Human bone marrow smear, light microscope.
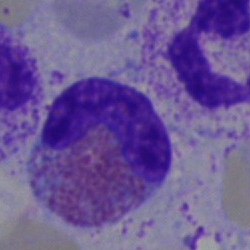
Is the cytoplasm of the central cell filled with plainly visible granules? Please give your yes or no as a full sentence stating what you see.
Yes, the cell's cytoplasm contains many granules that can be seen.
